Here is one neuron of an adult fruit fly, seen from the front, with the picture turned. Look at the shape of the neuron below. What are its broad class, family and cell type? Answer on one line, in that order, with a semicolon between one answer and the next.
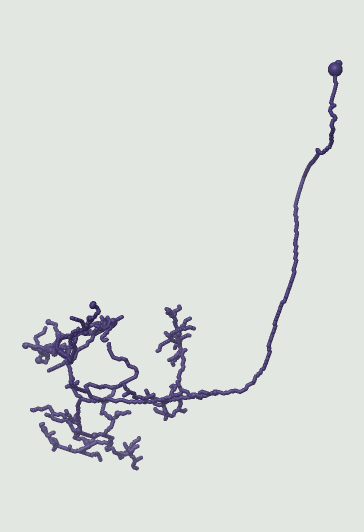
nerve-cord intrinsic neuron; hemilineage 02A; IN02A055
